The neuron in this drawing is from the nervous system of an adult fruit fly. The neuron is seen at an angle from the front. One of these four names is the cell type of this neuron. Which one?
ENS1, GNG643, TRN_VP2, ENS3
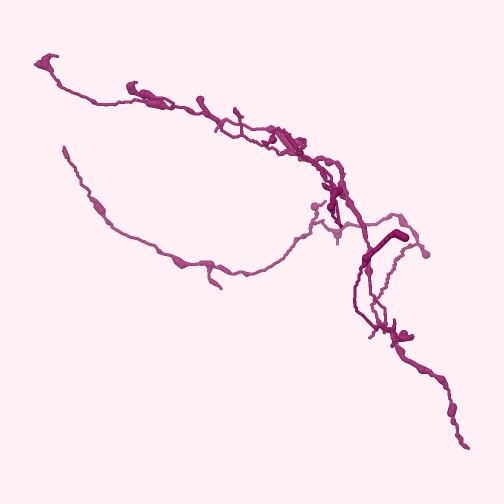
GNG643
